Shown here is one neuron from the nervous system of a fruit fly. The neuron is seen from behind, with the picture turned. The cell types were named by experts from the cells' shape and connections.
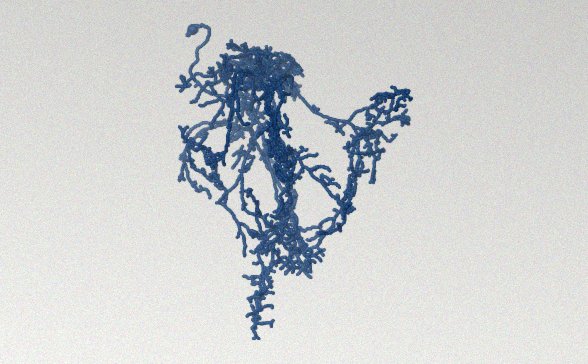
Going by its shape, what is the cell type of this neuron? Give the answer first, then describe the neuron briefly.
The cell type is AVLP396. This is a central-brain intrinsic neuron. Dozens of branch ends can be seen. In this view it is taller than it is wide.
